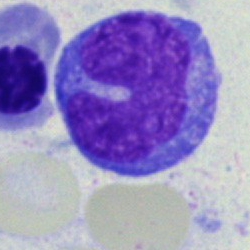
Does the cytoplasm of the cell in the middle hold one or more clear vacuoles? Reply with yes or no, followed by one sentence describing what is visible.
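No. No vacuoles are seen in the cytoplasm.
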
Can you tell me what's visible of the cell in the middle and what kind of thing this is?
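Roughly round cell, smooth edge. A narrow cleft comes in from the left and indents the nucleus. The cytoplasm's blue, with the rim widest on the right. It's a monocyte.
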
